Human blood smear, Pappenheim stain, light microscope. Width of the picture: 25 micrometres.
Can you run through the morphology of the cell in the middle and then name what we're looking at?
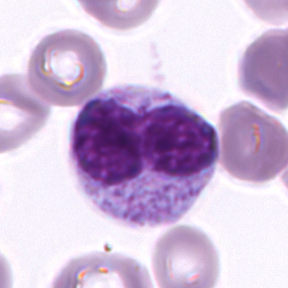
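Two nuclear lobes lie side by side in the upper half of the cell, with most cytoplasm below. Chromatin dark purple, coarsely clumped. Cytoplasm full of many small violet granules. Cell about 13 micrometres across; nucleus about 13 by 8 micrometres, filling about 60% of the cell's area. Name: band neutrophil.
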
